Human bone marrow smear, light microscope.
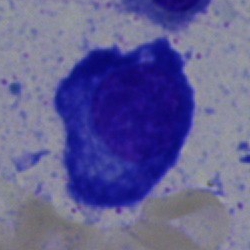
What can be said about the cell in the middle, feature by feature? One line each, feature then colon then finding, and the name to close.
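Cytoplasm: an intense, deep blue
Pale zone: crescent-shaped, along the lower-left edge of the nucleus
Granules: I see none distinct in the cytoplasm
Shape: irregular, with several blunt bulges
Cell: plasma cell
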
